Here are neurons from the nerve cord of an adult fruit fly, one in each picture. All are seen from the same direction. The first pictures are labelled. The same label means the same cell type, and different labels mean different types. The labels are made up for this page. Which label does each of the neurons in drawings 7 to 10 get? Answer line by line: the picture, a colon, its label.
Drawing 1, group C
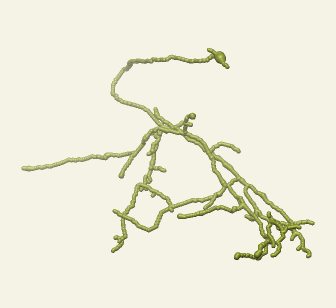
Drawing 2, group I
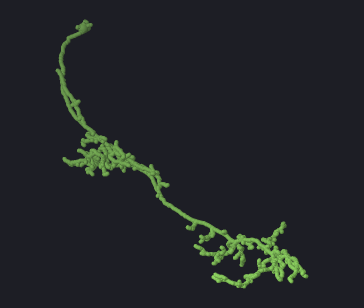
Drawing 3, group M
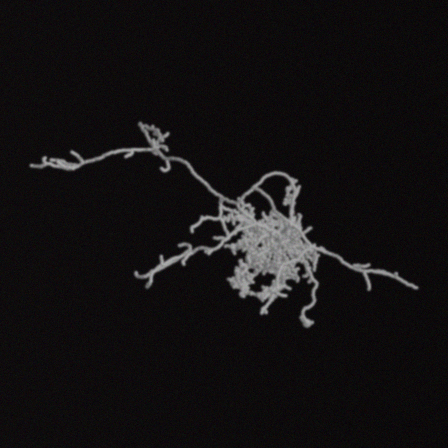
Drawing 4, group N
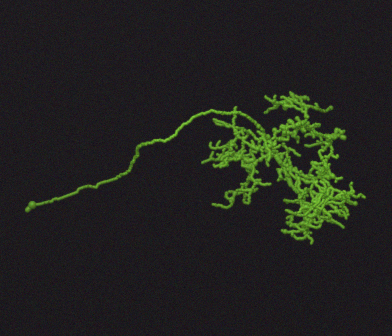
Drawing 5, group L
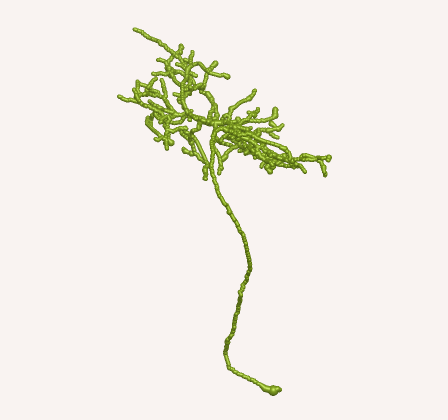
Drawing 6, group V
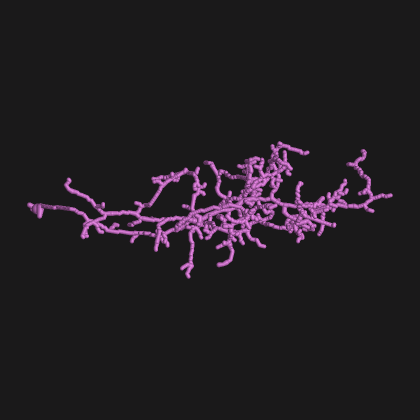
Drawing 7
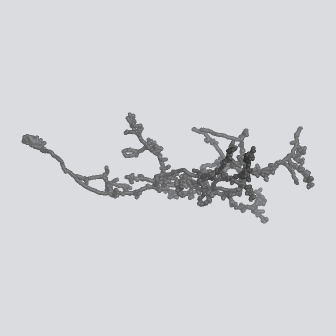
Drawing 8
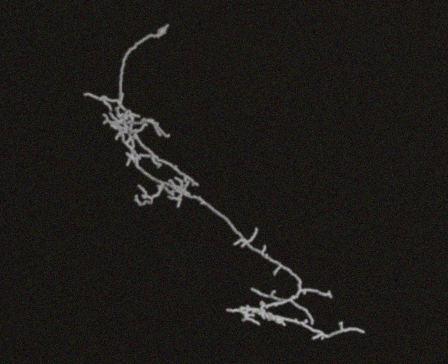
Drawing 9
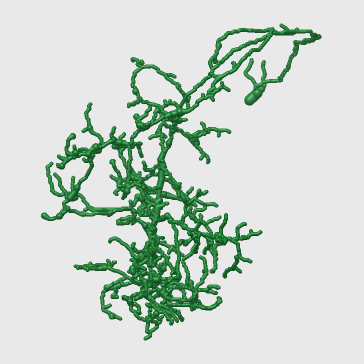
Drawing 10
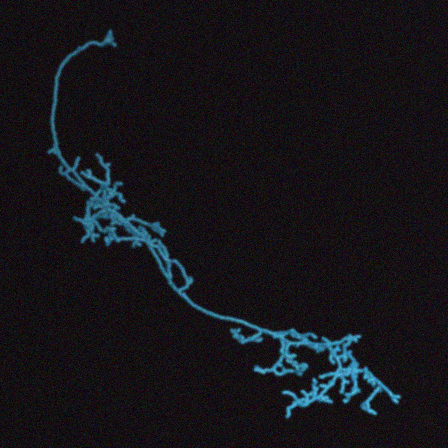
7: group V
8: group I
9: group N
10: group I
